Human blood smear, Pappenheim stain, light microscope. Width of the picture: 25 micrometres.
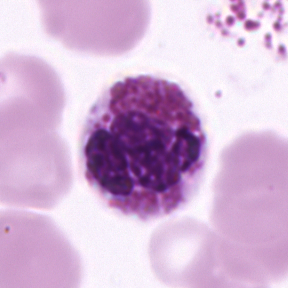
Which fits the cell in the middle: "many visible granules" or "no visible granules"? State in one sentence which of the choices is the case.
Within the cytoplasm of the cell there are many visible granules.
